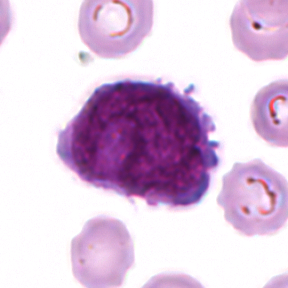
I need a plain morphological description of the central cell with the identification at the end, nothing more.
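Looking closely, the nucleus fills almost the whole cell. Only a narrow rim of pale bluish cytoplasm shows, mostly at the left edge. Small reddish-purple dots are scattered over the cell, and small knob-like blebs project from the upper right border. I'd call this an atypical promyelocyte.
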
